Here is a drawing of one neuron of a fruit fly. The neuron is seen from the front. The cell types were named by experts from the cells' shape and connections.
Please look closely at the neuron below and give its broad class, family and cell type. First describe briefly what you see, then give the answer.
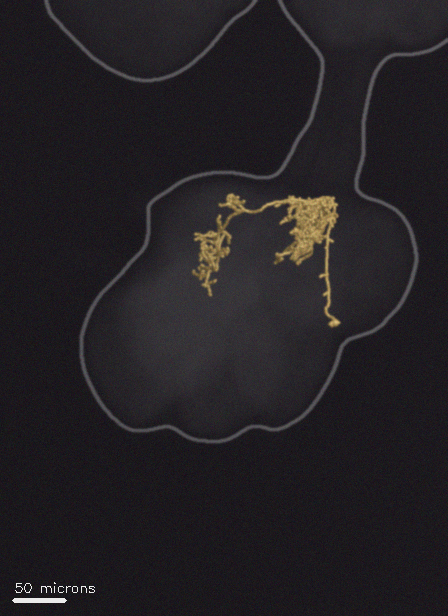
Its cell body lies on the right of the picture. From left to right in the picture it spans about 140 microns. This is a nerve-cord intrinsic neuron. The family is hemilineage 06A. Its cell type is IN06A008.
